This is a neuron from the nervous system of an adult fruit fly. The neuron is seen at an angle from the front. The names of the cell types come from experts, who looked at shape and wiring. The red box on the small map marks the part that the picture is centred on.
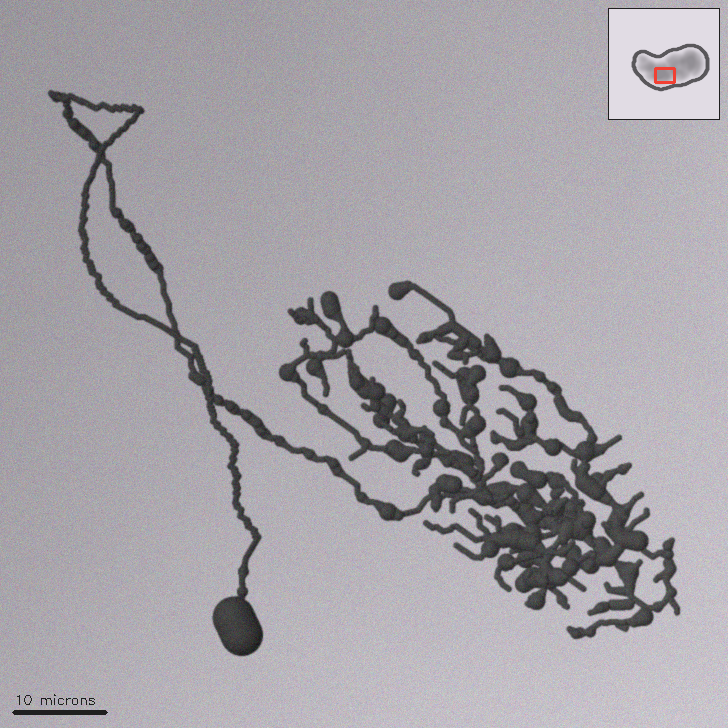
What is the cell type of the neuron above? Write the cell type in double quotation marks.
"LPi34"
